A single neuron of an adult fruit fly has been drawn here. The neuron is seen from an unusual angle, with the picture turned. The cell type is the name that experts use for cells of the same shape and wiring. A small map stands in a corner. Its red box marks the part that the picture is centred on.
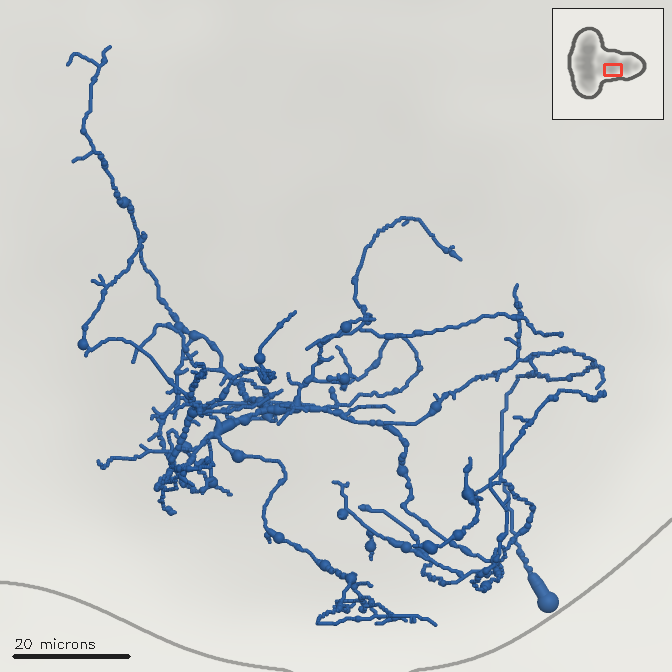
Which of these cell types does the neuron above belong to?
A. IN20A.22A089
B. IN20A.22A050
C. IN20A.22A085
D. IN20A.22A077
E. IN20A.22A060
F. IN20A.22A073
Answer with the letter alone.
B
